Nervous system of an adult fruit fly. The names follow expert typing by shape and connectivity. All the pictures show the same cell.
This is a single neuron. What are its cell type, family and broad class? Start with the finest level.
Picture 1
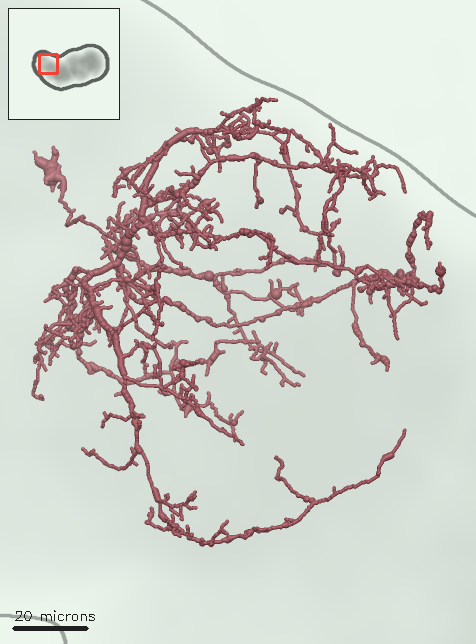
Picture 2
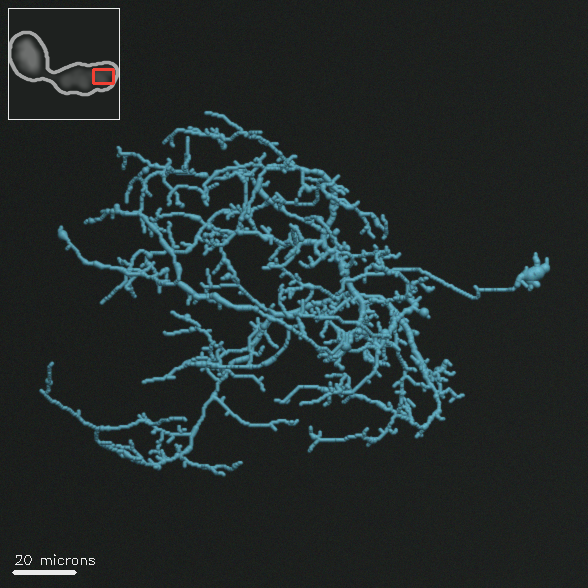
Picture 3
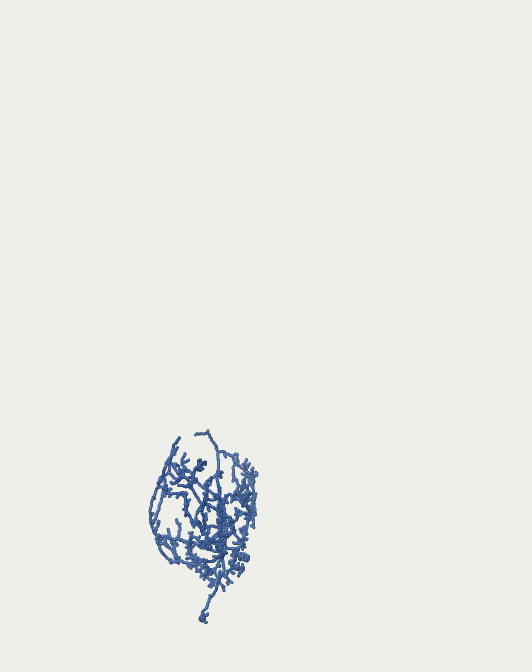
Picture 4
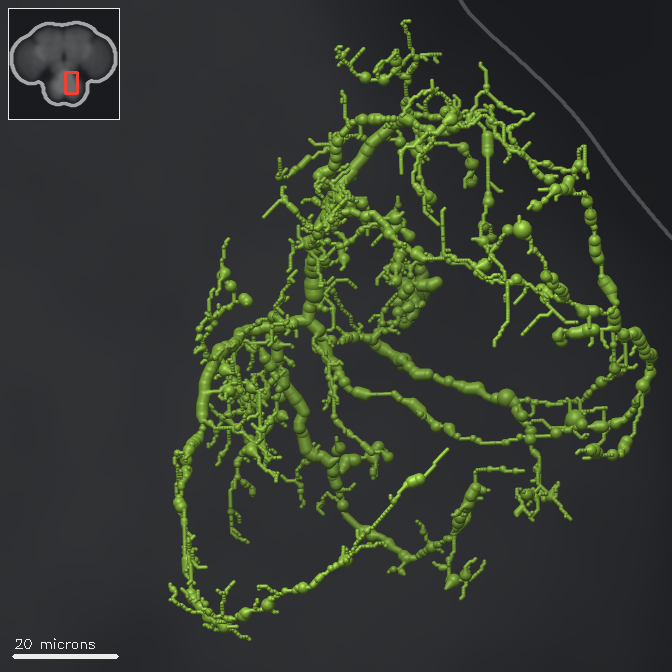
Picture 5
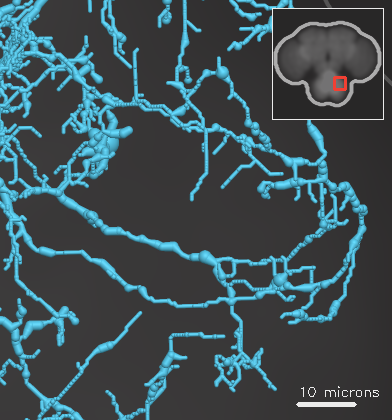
IN20A.22A005; hemilineage 20A.22A; nerve-cord intrinsic neuron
